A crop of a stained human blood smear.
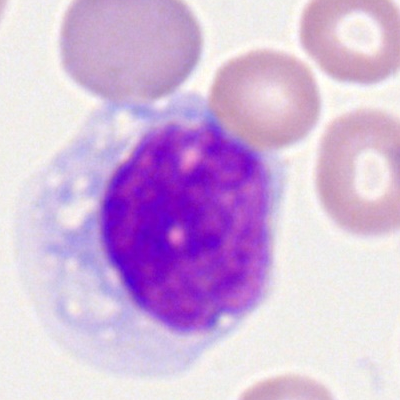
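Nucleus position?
Off-centre, toward the right.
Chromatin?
Deep purple, mottled and clumped.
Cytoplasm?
Abundant, widest on the left of the nucleus, with several small clear vacuoles on that side.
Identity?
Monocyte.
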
